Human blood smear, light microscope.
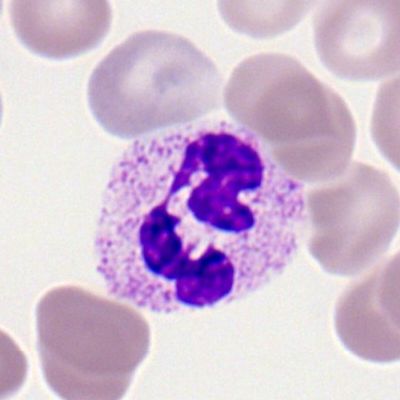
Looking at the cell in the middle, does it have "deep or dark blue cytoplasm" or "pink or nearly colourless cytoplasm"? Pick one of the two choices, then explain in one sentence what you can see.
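Pink or nearly colourless cytoplasm. The cytoplasm is pale pink and surrounds the nucleus generously.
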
